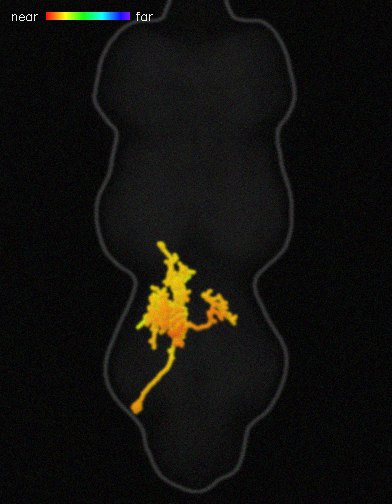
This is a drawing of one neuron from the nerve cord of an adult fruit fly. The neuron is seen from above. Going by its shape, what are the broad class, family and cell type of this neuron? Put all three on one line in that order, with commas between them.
nerve-cord intrinsic neuron, hemilineage 06A, IN06A025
